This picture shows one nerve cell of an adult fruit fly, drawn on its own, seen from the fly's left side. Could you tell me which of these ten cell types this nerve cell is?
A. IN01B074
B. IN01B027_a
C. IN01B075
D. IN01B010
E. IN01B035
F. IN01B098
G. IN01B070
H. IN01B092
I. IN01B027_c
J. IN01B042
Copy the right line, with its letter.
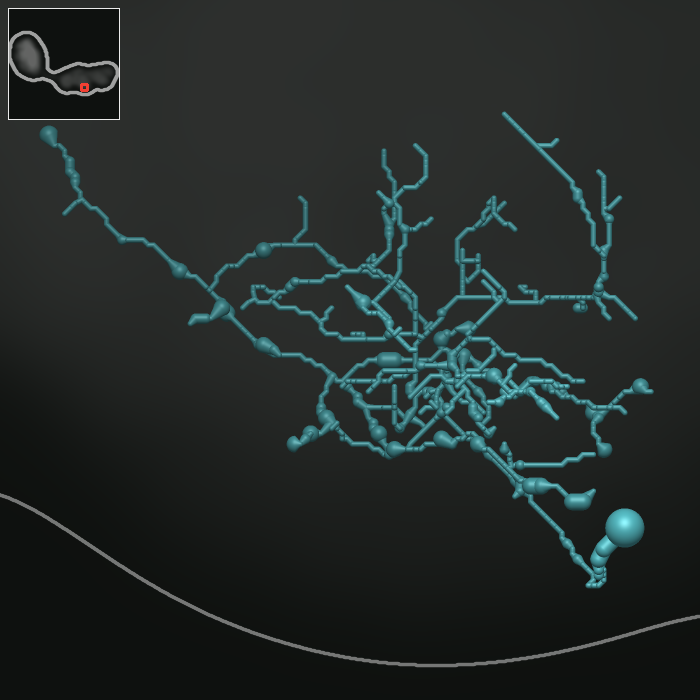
A. IN01B074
